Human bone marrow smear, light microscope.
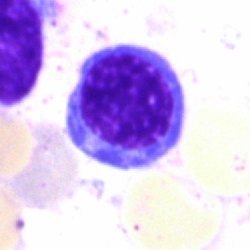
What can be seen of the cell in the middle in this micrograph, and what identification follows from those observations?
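Round and smooth in outline, this cell has dark purple, coarsely clumped chromatin. Blue cytoplasm forms a rim around the nucleus, wider on the lower-left side than on the upper-right side. This is an erythroblast.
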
